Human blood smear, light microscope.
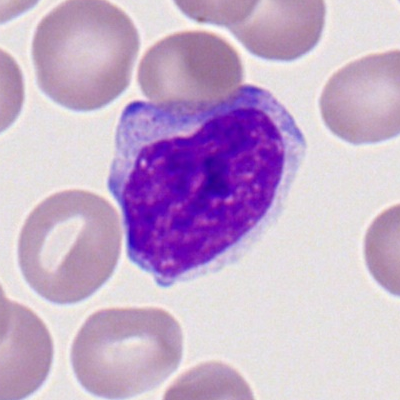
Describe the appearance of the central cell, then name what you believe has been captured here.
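The cell has an irregular, angular outline rather than a round one. A single nucleus without lobes fills most of the cell. Its chromatin is coarse and clumped, dark purple, with paler patches lying between the clumps. The cytoplasm is pale blue and turns a deeper blue at the cell edge. This is a lymphocyte.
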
